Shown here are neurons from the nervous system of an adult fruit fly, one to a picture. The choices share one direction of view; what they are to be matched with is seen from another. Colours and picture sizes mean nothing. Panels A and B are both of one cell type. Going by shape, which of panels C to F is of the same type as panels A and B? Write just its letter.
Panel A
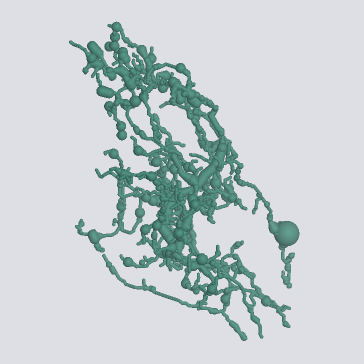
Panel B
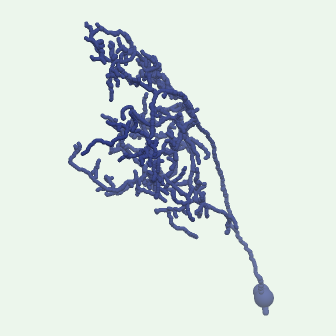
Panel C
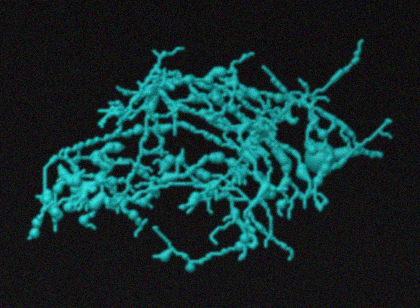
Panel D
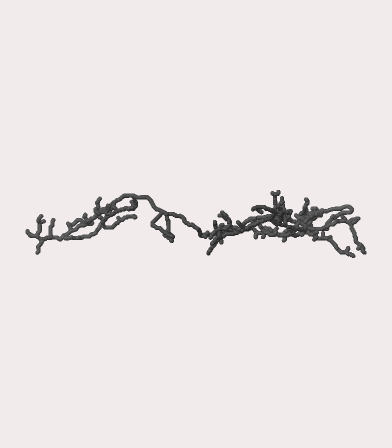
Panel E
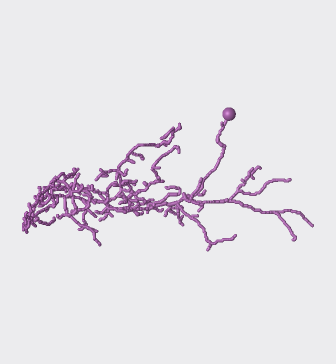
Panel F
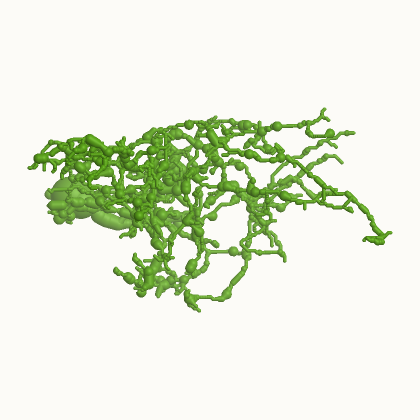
C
